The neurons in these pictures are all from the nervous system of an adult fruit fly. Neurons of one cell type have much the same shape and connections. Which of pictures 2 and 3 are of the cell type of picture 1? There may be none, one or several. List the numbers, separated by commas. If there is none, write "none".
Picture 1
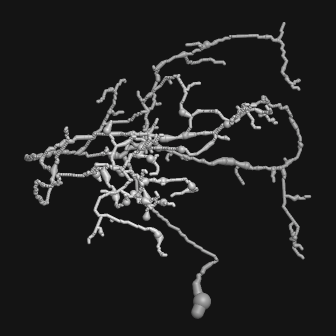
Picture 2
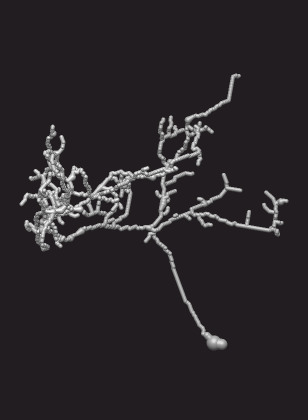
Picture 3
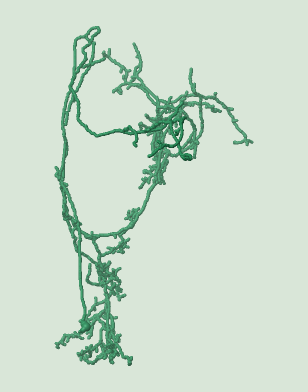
2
